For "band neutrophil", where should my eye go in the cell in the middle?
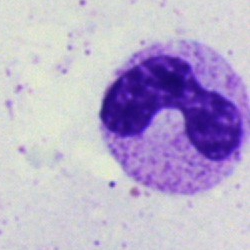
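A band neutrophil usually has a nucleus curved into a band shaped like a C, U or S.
Here the nucleus is a thick curved band bent into a U with its opening facing downward, which matches that usual shape. Its chromatin is dark purple and coarsely clumped. The cytoplasm is pale pinkish-lilac and filled with fine purple granules.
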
